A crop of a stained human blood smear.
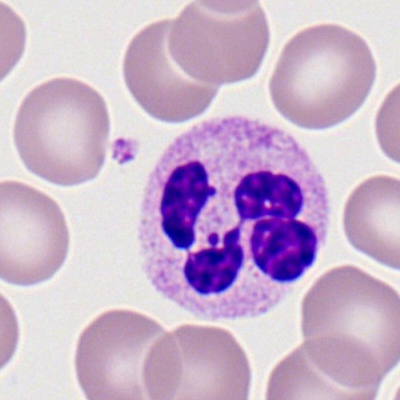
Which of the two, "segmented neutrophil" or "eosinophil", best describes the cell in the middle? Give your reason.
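This is a segmented neutrophil, not an eosinophil. First point, the granules: fine, faint lilac granules fill the cytoplasm, which is plentiful and pale pinkish-lilac.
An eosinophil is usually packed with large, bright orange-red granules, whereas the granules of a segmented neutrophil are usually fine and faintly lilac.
Second point, the nucleus: it is divided into several separate lobes, and its chromatin is dark purple and coarsely clumped.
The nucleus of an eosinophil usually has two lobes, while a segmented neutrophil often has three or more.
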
